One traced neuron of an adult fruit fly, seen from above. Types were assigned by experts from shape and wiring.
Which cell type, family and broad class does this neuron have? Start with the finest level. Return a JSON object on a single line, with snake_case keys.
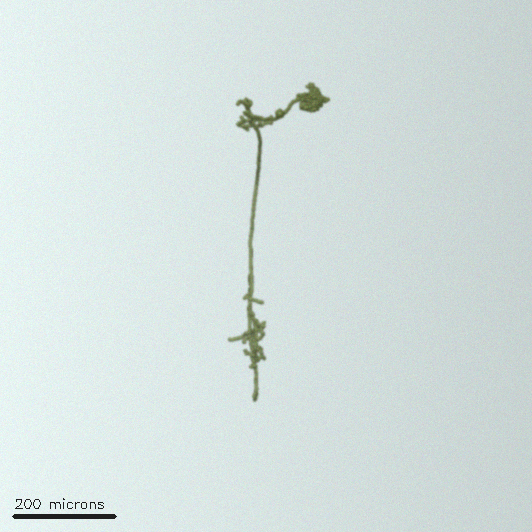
{"cell_type": "DNp03", "family": "DNp", "broad_class": "descending neuron"}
